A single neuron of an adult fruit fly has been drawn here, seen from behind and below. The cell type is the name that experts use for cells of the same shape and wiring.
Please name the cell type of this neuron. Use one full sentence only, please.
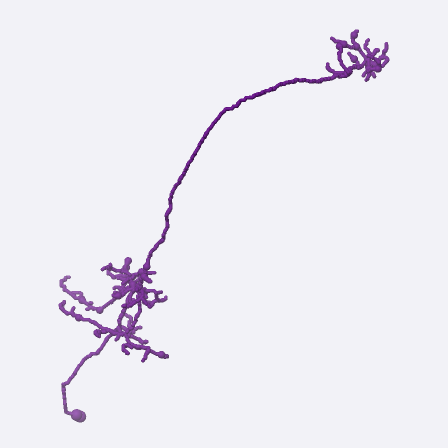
It is Tm36 that this neuron is, by cell type.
